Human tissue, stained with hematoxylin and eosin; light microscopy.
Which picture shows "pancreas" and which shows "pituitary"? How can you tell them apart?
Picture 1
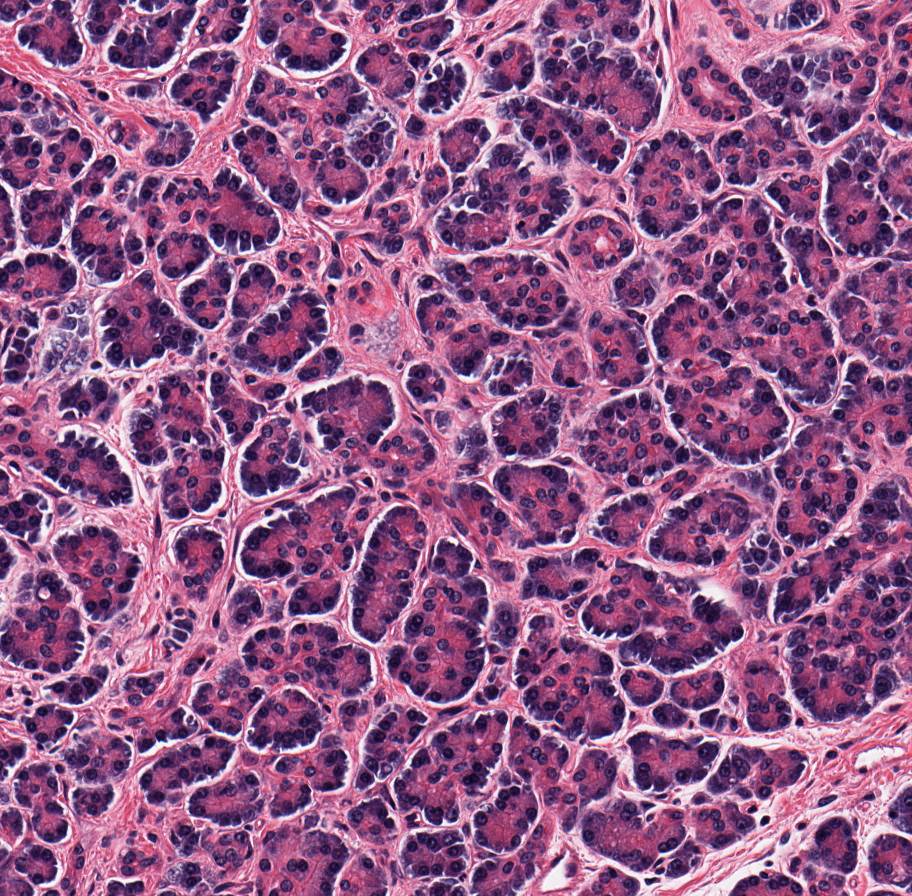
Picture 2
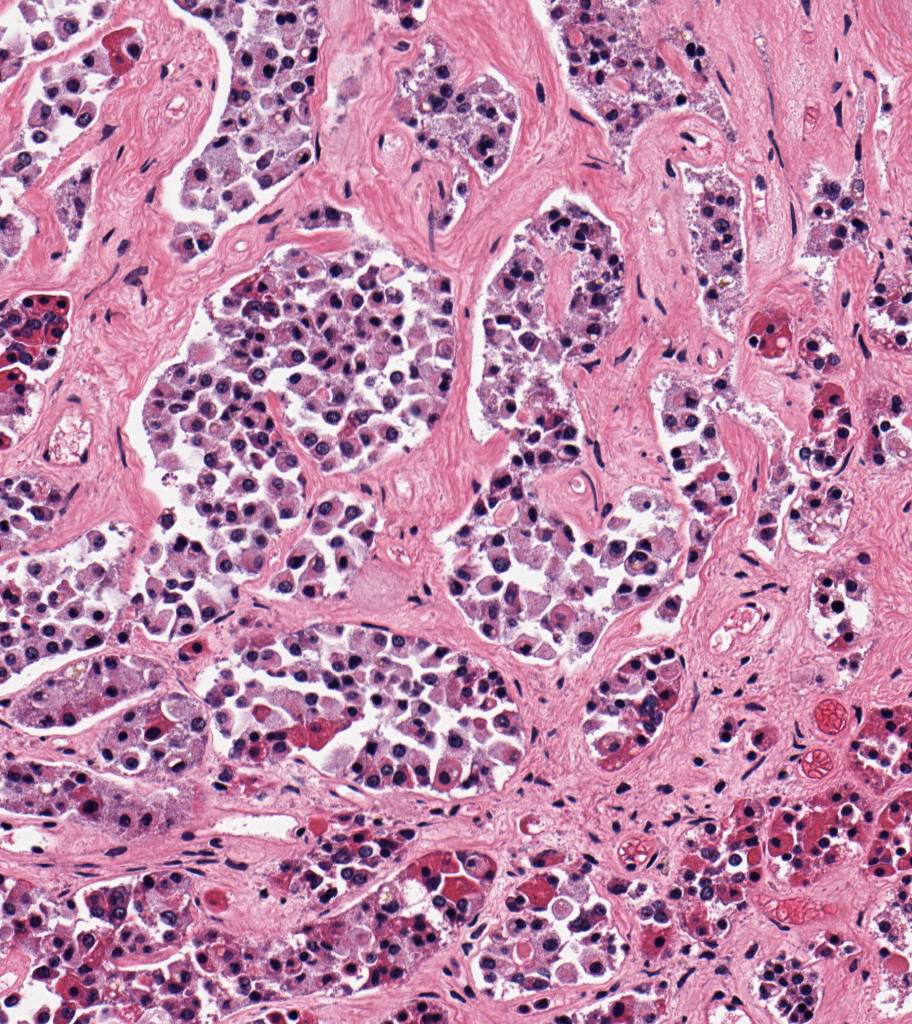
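Picture 1 shows pancreas; picture 2 shows pituitary. In both, nests of cells with small, round, dark, fairly uniform nuclei are separated by stroma. In the pancreas the nests are rounded and lobulated, fill the whole field, are divided by narrow stromal bands, and contain cells grouped into small acinar clusters. Their cytoplasm is deeply stained purple-red and granular. In the pituitary the rounded nests are separated by broad bands of pink fibrous stroma. Most of its nest cells have granular, pale purple-grey cytoplasm, while a minority have bright red cytoplasm and are commoner in the lower part and on the right of the field.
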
